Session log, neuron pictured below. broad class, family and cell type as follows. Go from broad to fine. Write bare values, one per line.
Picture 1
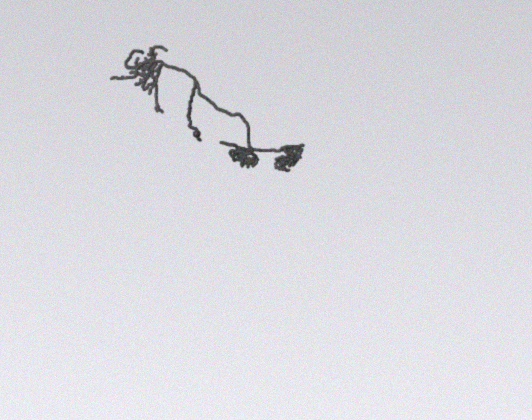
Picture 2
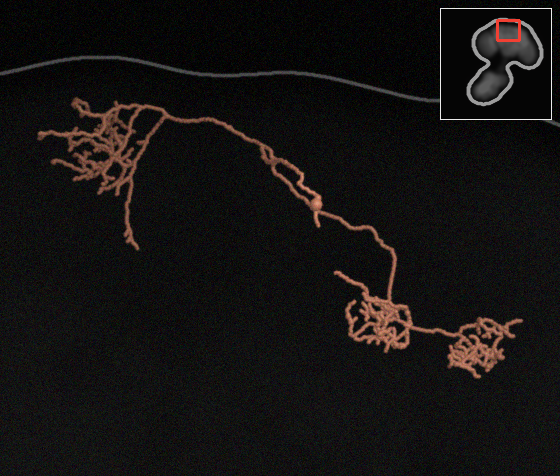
central-brain intrinsic neuron
class DAN
PAM04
